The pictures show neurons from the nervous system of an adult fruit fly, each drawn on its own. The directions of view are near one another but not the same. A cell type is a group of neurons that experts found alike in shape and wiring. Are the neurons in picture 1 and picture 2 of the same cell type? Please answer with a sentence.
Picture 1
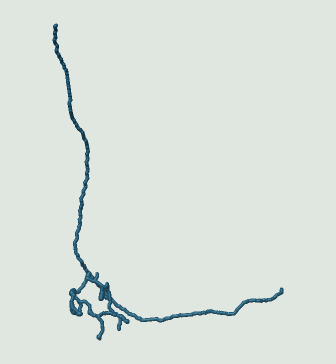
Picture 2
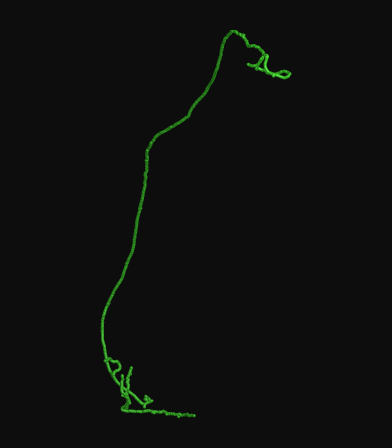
They are of different cell types.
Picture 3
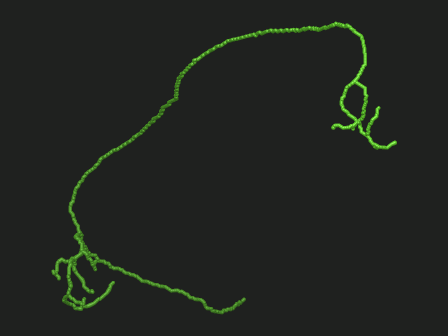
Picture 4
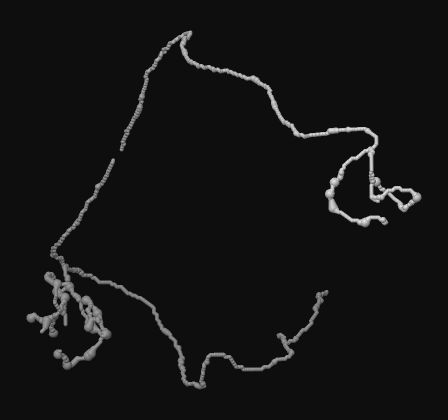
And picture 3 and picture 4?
They are of the same cell type.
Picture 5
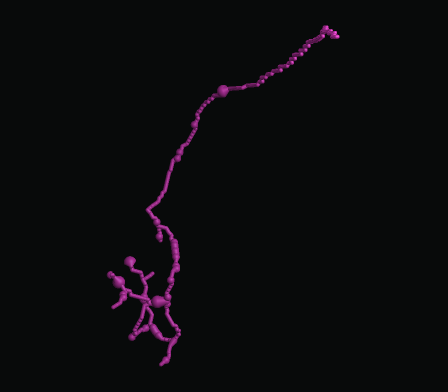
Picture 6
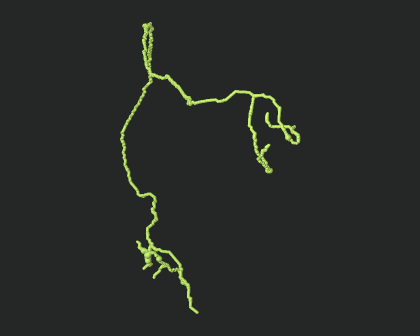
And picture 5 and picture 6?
They are of different cell types.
